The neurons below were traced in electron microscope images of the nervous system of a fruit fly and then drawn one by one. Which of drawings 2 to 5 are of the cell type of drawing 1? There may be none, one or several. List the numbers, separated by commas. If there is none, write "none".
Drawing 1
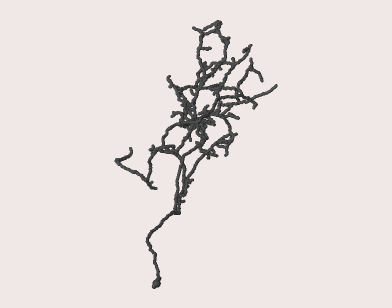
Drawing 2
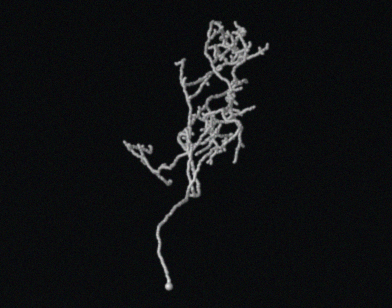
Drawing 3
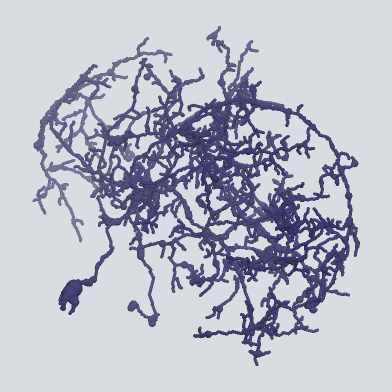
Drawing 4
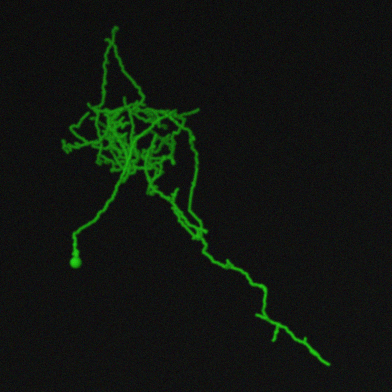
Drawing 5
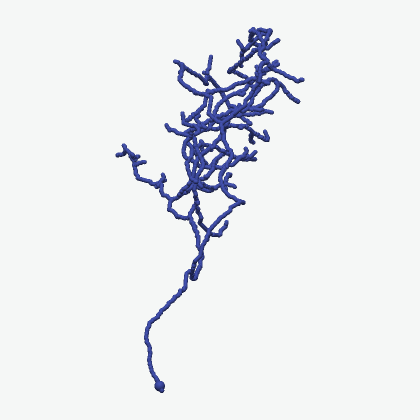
2, 5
